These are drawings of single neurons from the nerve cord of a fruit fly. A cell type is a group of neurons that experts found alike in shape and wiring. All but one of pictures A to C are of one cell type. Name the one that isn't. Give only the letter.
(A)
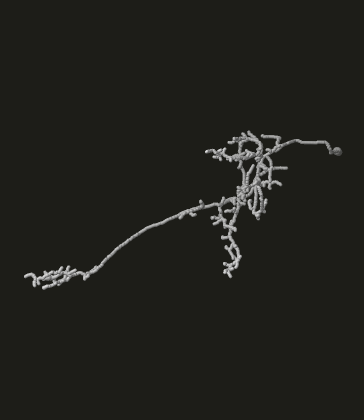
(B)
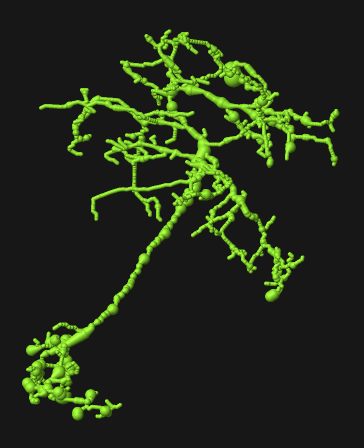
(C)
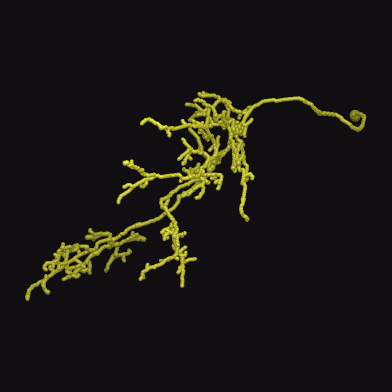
A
